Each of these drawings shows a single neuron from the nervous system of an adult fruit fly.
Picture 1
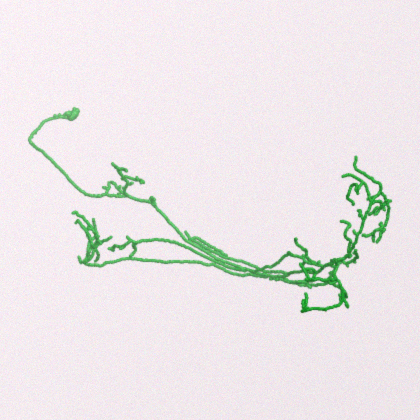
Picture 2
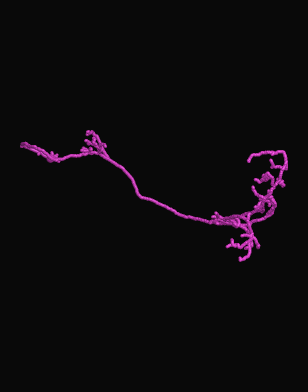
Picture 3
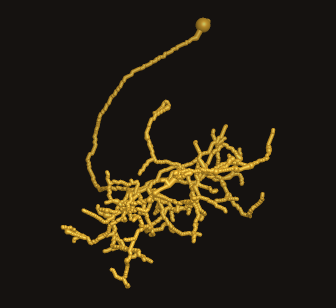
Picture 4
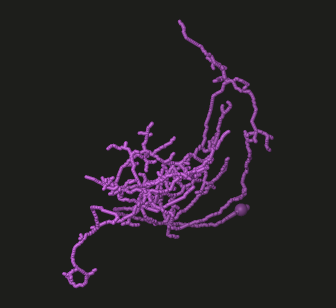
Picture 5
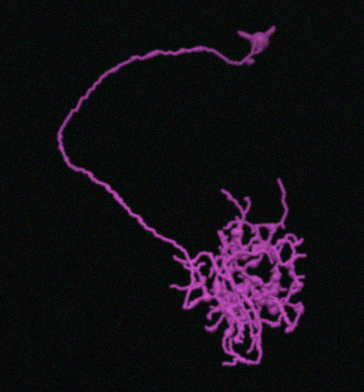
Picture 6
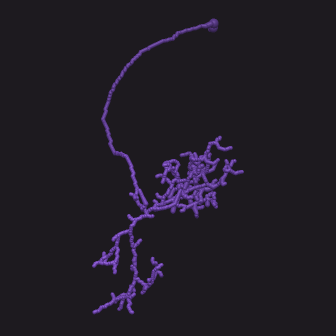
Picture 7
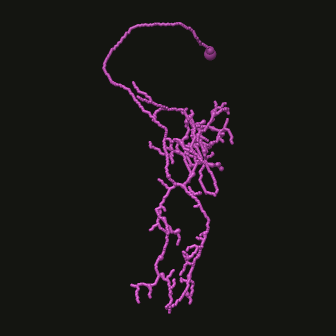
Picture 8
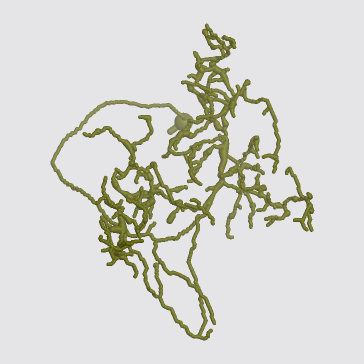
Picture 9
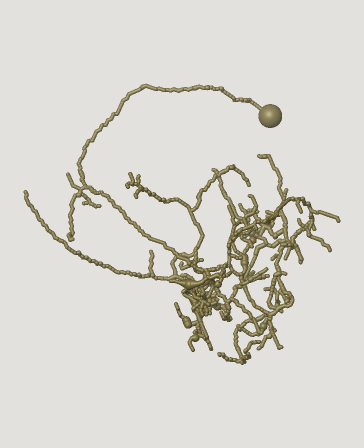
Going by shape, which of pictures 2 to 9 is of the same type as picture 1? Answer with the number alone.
2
